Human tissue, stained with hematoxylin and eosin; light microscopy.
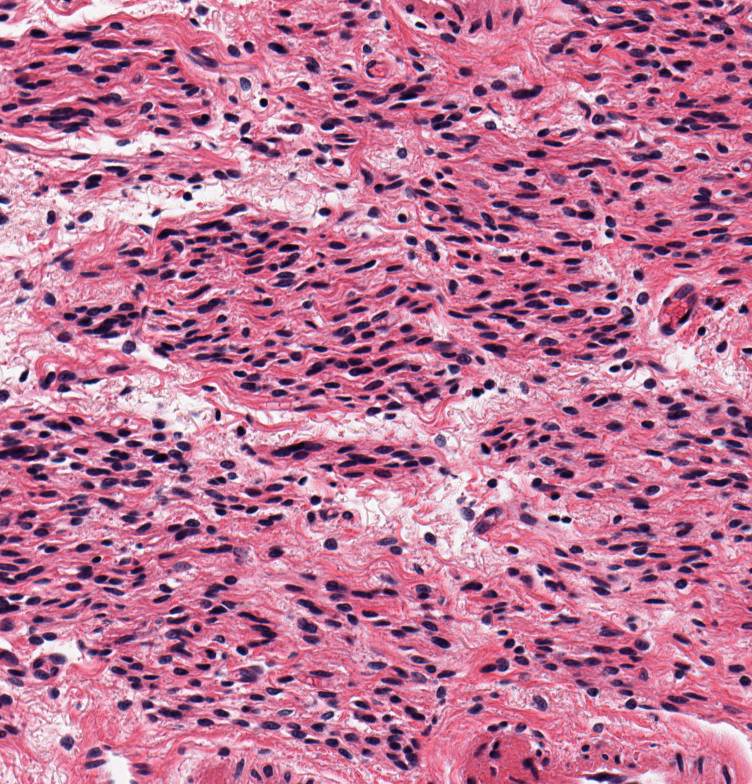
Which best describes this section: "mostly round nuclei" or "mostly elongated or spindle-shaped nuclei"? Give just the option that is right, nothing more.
Mostly elongated or spindle-shaped nuclei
